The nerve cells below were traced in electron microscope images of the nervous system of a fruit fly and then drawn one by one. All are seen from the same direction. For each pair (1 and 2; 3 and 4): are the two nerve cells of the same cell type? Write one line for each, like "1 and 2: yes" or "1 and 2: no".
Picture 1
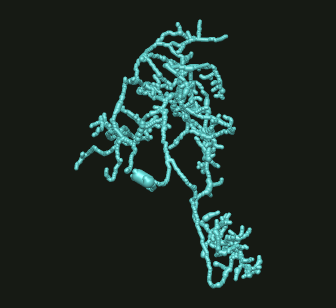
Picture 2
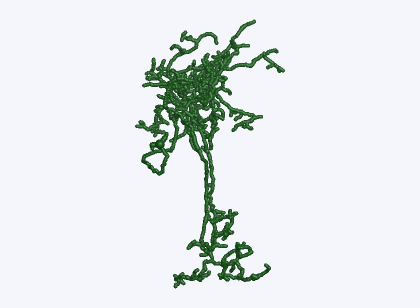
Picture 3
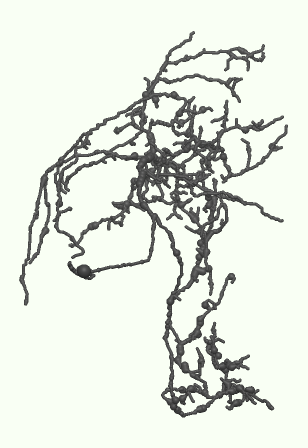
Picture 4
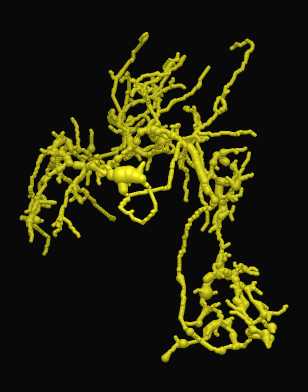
1 and 2: no
3 and 4: no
